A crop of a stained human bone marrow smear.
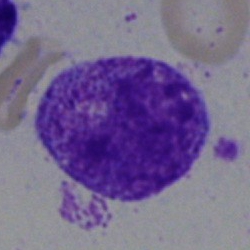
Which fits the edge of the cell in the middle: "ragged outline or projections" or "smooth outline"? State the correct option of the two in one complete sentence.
A smooth edge runs around this cell.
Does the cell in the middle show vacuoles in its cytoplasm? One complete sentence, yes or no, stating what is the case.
No, this cell has a cytoplasm without any vacuoles.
